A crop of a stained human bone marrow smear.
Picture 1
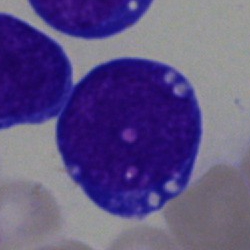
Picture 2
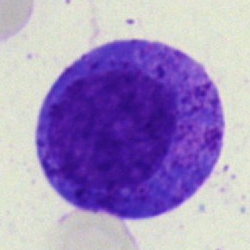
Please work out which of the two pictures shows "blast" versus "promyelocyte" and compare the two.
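Let's take them in turn: picture 1 shows a blast, and picture 2 shows a promyelocyte. Both cells have a round, smooth outline, and the blast's surface has no projections. Now look at the chromatin: in the blast it is finely stippled, not coarsely clumped, while in the promyelocyte it looks granular, with darker clumps scattered through it.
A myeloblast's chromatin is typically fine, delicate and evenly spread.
In the promyelocyte, dark purple granules are scattered through the cytoplasm, easiest to see on the right, where the band of cytoplasm beside the nucleus is widest.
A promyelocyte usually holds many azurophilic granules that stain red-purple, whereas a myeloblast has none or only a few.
The blast, for its part, has several small, round, clear vacuoles, mostly near its right and lower edges, and the promyelocyte has none.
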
